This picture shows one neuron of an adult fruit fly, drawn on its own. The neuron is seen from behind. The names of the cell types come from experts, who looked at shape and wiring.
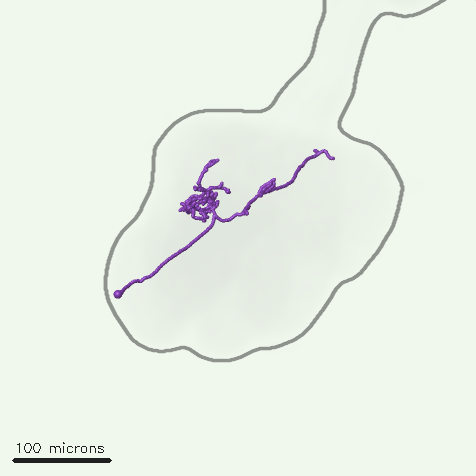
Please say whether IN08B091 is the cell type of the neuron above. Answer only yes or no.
yes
